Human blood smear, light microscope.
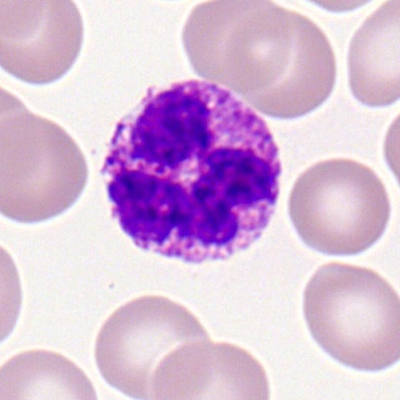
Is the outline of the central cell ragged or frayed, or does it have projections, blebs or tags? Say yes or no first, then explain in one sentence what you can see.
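Yes. The cell is round, with a slightly ragged, granular edge.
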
